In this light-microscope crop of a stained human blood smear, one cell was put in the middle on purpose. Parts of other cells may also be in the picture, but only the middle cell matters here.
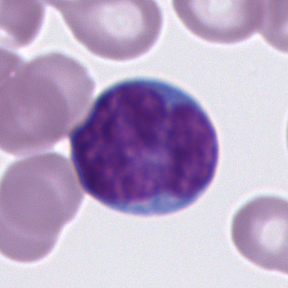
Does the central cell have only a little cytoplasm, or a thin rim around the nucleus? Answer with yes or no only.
Yes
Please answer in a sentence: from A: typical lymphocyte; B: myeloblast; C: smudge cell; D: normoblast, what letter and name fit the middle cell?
The cell placed in the middle is a myeloblast; option B is correct.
